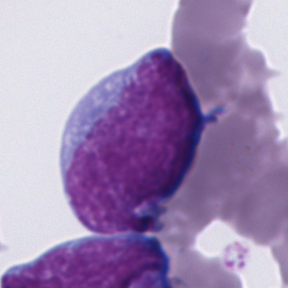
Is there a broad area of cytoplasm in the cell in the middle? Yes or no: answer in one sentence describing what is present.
No, its nucleus occupies most of the cell, with scant cytoplasm.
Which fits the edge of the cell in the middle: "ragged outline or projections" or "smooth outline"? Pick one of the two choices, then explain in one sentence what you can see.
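Ragged outline or projections. A small pale-blue tag projects from the right edge of the cell.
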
